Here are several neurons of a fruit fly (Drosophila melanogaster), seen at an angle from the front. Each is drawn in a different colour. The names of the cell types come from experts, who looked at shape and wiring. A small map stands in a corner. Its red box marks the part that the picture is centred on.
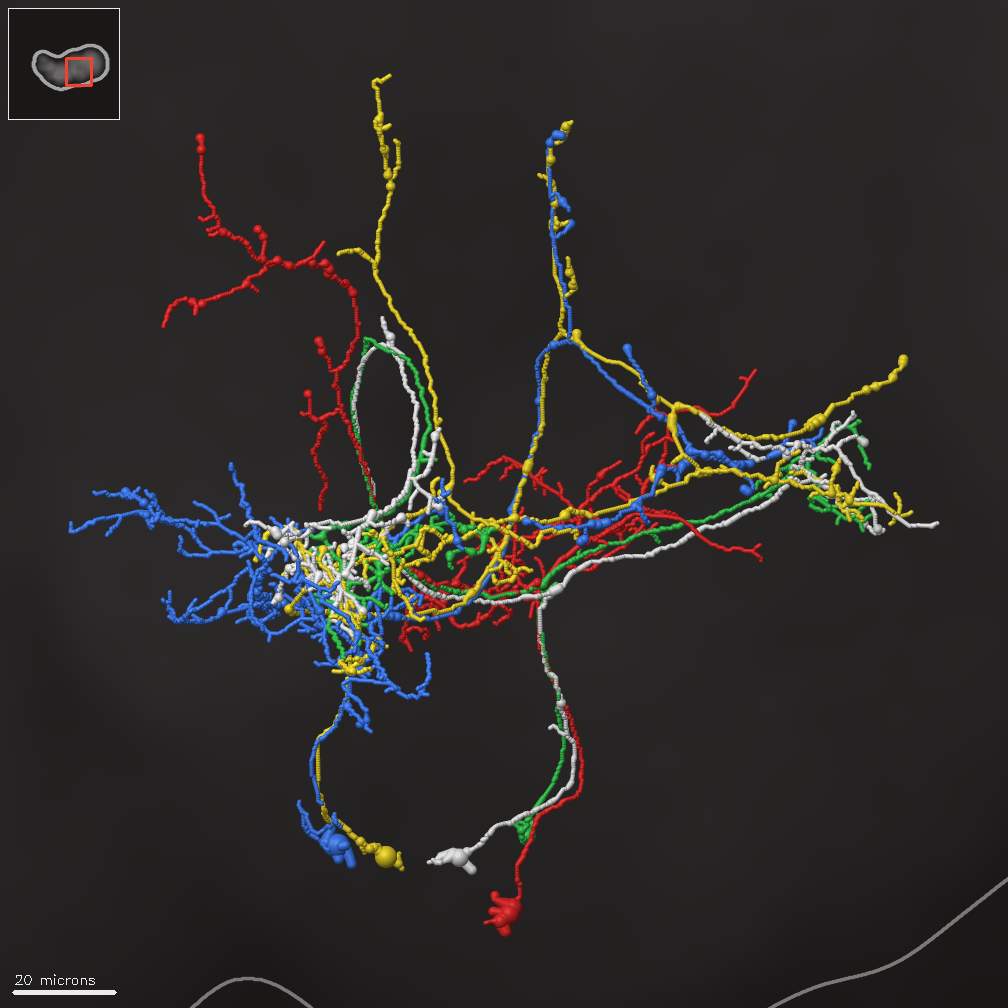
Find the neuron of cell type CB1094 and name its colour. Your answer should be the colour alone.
blue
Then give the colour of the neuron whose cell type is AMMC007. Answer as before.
green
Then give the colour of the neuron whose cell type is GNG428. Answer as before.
red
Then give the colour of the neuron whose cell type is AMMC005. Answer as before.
white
